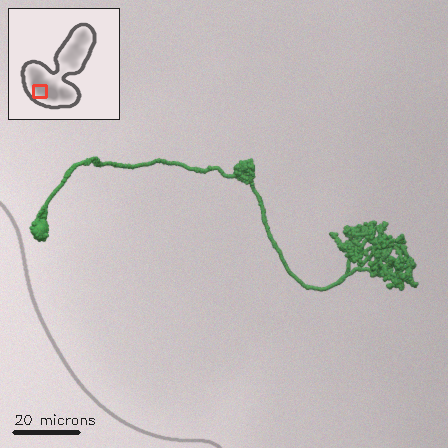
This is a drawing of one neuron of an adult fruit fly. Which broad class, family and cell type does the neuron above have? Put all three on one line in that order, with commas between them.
central-brain intrinsic neuron, hemilineage EBa1, ER3p_a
